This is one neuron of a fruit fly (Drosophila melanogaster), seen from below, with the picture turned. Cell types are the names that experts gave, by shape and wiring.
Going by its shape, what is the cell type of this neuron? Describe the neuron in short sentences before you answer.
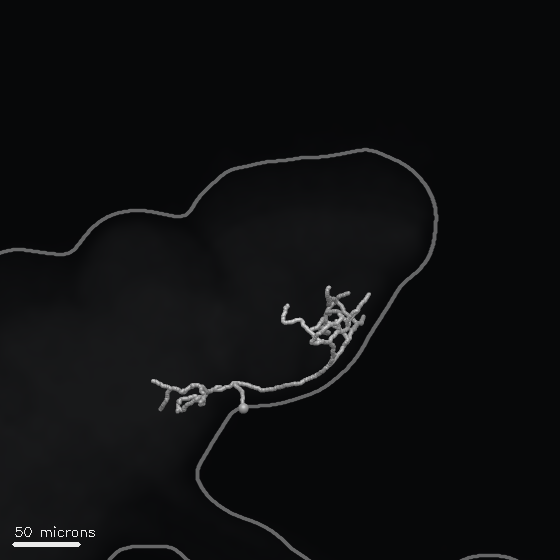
It lies in the brain. Its cell body lies at the bottom of the picture. By the scale bar it is about 170 microns wide in this view. Its broad class is visual centrifugal neuron. Its cell type is LPT113.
